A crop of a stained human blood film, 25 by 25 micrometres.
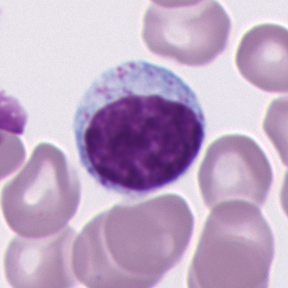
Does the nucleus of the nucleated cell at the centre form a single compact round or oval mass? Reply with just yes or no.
Yes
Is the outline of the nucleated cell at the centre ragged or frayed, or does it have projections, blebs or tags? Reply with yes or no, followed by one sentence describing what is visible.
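No. The cell outline is round and smooth.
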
